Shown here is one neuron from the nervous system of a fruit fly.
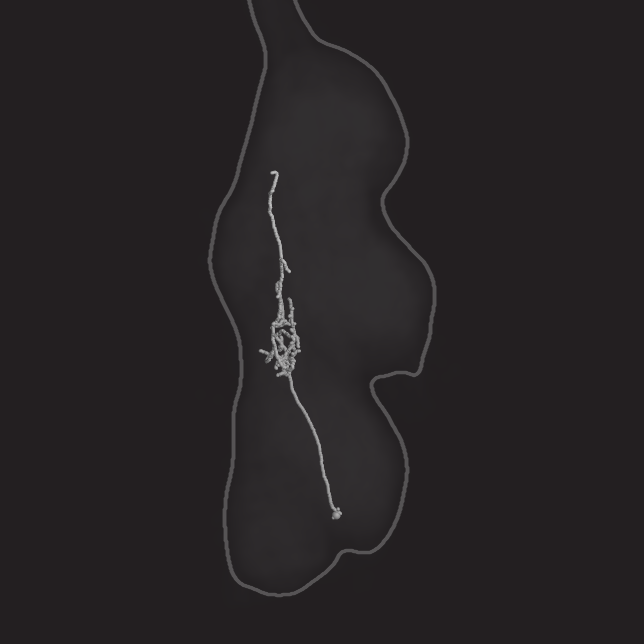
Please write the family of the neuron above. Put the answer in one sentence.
The family is hemilineage 06A.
